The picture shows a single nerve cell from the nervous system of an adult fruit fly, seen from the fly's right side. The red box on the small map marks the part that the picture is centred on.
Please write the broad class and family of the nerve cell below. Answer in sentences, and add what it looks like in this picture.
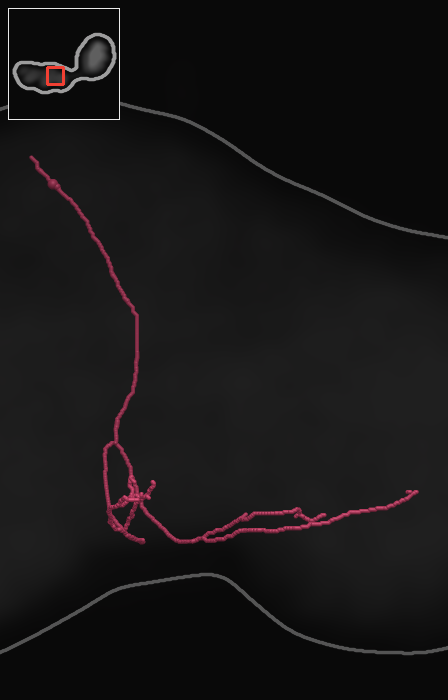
Its broad class is sensory neuron entering the nerve cord. Its family is called class mechanosensory tactile. There are a dozen or fewer branch ends. In this view it is about as wide as it is tall.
